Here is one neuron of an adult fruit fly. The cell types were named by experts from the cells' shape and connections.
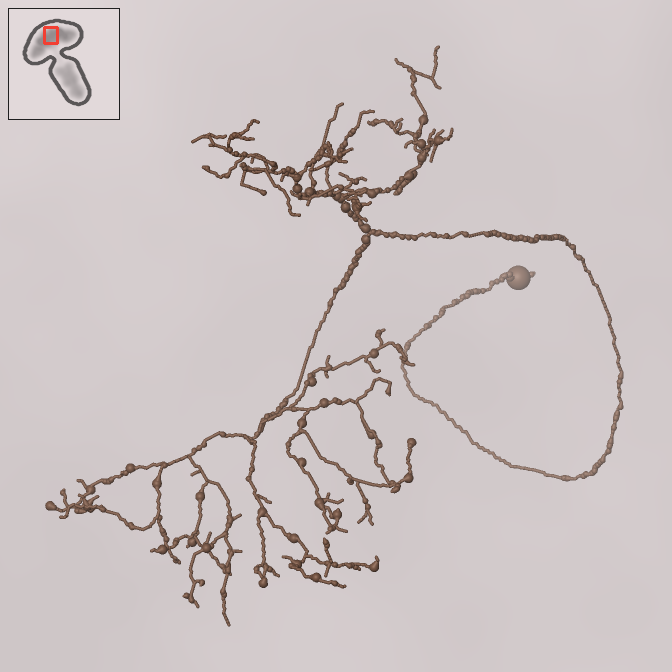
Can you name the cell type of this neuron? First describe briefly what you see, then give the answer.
It lies in the brain. Its cell body lies on the right of the picture. The picture shows dozens of branch ends. It is a central-brain intrinsic neuron. It is of cell type FB2C.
